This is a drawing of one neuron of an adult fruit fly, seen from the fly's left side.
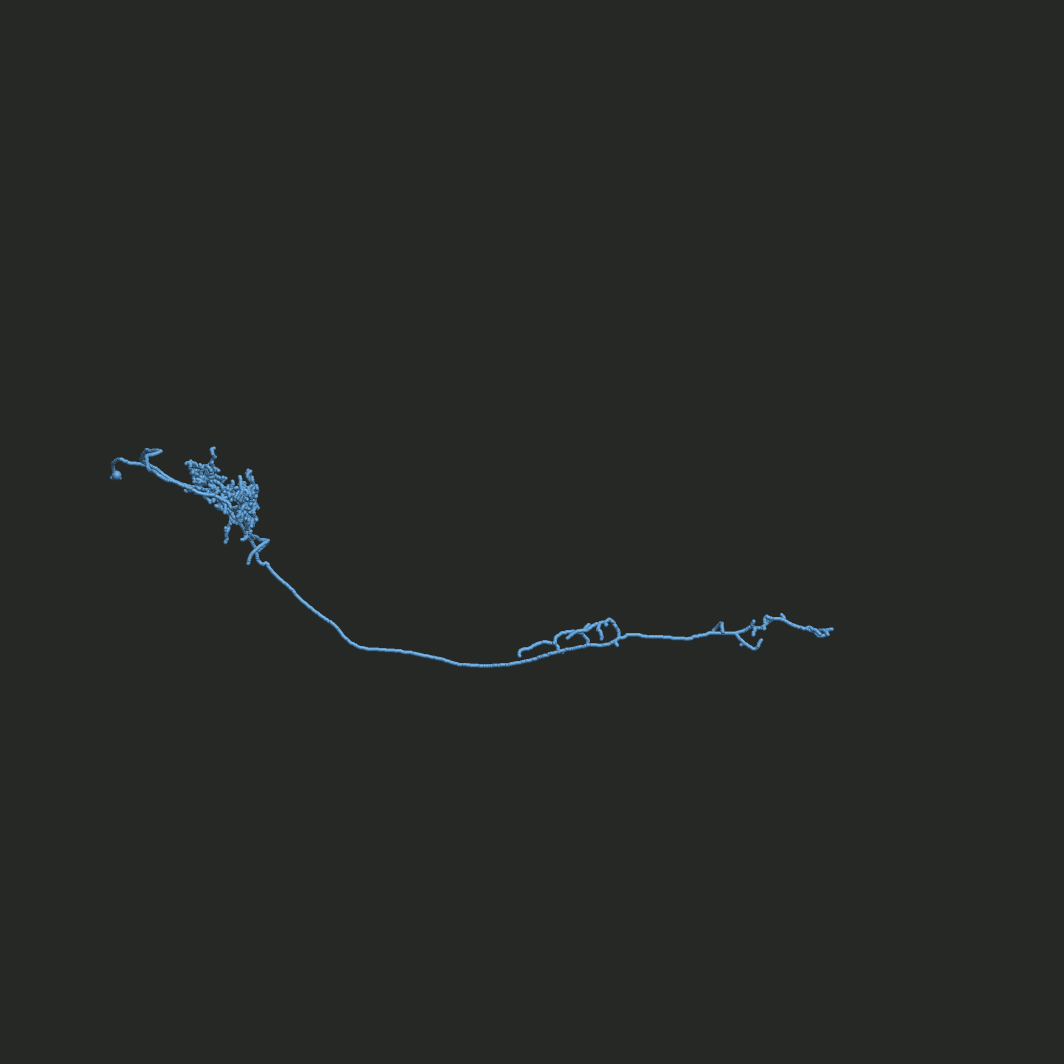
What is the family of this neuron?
DNb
